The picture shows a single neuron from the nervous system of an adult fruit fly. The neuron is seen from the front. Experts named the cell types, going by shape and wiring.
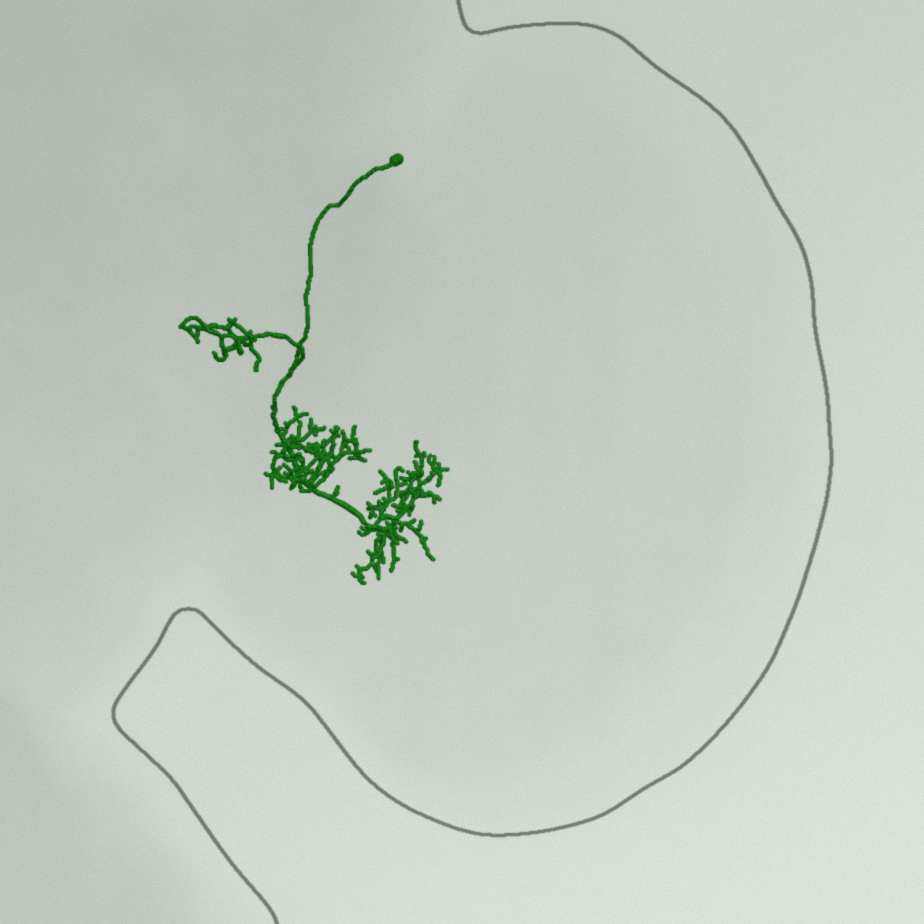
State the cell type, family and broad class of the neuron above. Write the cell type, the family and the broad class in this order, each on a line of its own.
LPLC2
hemilineage VPNd1
visual projection neuron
